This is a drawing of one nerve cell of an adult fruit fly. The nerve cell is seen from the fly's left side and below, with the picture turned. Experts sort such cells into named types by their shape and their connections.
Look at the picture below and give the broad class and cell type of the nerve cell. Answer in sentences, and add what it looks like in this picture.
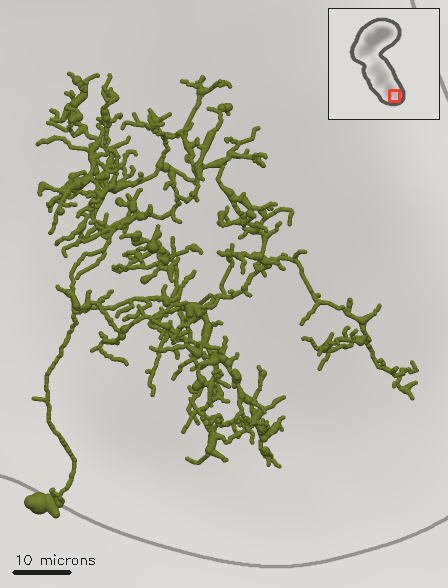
This is a nerve-cord intrinsic neuron. Its cell type is INXXX316. The cell body can be seen at the lower left of the picture. From top to bottom in the picture it spans about 80 microns. The picture shows more than a hundred branch ends.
